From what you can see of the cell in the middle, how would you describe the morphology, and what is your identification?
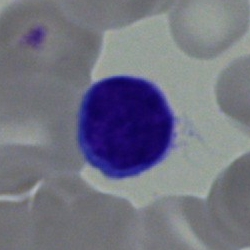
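See how the nucleus takes up nearly the whole cell, leaving just a very thin rim of cytoplasm. Its chromatin is dense and stains dark blue-purple throughout, and there are no granules anywhere. Those faint pale wisps come off its right edge. It's a lymphocyte.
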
